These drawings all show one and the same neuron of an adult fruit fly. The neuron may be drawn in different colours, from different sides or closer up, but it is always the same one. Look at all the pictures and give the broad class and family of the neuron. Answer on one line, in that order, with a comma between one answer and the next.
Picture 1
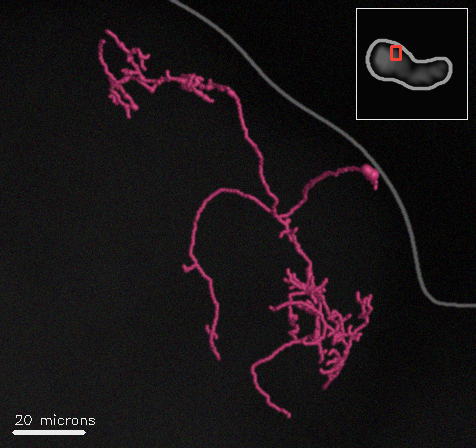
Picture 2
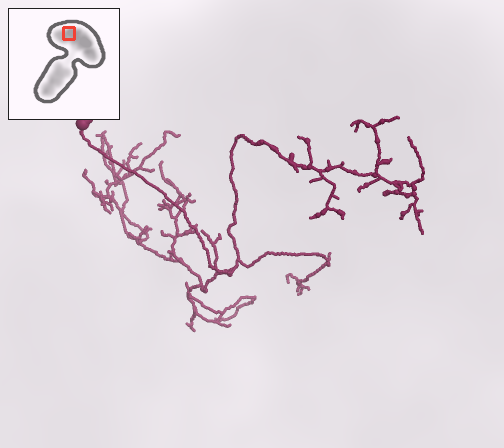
central-brain intrinsic neuron, hemilineage LHp2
